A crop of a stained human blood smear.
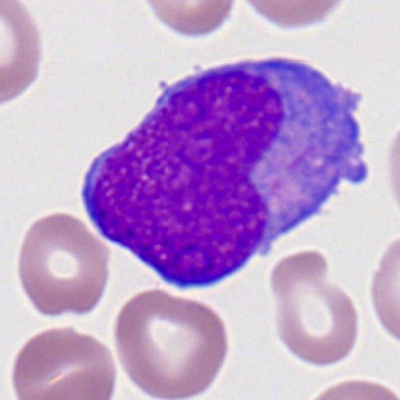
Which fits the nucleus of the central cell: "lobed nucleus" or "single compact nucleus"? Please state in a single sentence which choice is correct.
This cell's nucleus is a single compact mass, round, oval or kidney-shaped.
